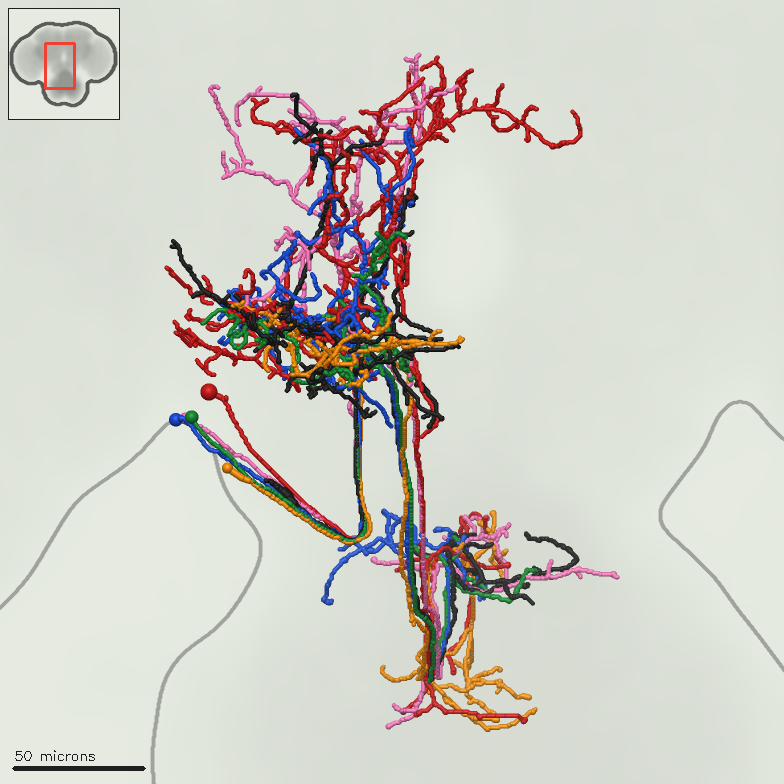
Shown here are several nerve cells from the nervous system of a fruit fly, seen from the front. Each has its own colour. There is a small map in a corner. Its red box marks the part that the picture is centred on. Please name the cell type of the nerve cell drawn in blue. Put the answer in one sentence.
The cell type is DNge015.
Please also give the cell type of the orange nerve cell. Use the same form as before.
The cell type is DNg06.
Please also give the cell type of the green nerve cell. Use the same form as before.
The cell type is DNg110.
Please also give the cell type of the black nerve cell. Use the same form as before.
The cell type is DNg02_a.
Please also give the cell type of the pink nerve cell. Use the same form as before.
The cell type is DNg92_b.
